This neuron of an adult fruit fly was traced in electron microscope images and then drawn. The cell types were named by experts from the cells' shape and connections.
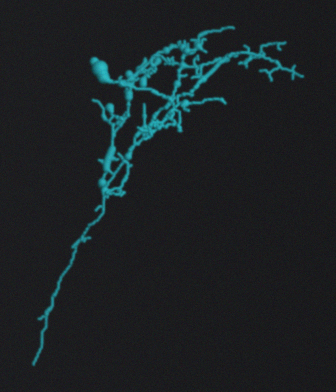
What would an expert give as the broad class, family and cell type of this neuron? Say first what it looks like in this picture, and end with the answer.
The picture shows dozens of branch ends. In this view it is taller than it is wide. Its broad class is central-brain intrinsic neuron. Its family is hemilineage SLPpm2. Its cell type is SMP497.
